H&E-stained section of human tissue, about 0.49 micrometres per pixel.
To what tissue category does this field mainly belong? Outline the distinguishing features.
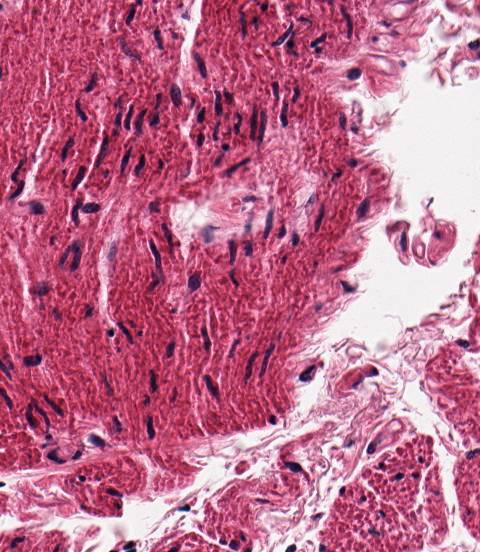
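Smooth muscle, a large bundle cut lengthwise filling the left and upper field. Basis: elongated dark purple nuclei aligned with the long axis of the cells.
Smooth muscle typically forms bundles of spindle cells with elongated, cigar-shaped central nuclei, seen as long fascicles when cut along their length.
Loose, pale pink connective tissue separates the large bundle from smaller bundles at lower right. Empty white space at upper right, beside the large bundle.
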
